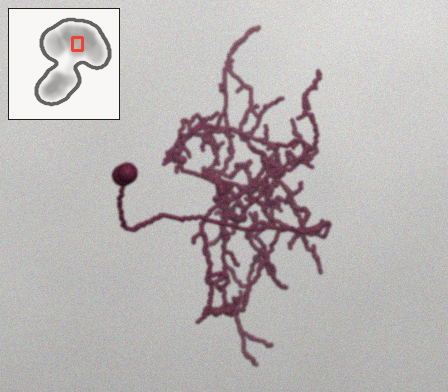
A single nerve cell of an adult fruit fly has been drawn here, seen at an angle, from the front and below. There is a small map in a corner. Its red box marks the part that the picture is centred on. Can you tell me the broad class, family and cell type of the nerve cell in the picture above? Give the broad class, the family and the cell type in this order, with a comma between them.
central-brain intrinsic neuron, hemilineage TRdl_a, PRW050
